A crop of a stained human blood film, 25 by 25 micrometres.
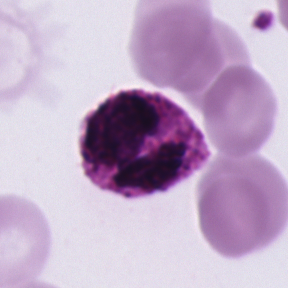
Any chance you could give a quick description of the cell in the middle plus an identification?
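Outline roughly oval, edge finely uneven. Nucleus in two lobes: one upper left, the other lower right. Cytoplasm between the granules pinkish-purple. Cell type: basophil.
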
